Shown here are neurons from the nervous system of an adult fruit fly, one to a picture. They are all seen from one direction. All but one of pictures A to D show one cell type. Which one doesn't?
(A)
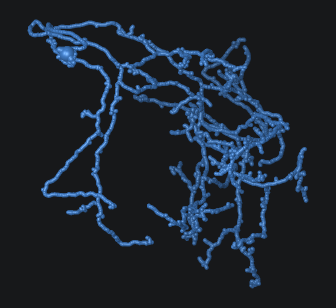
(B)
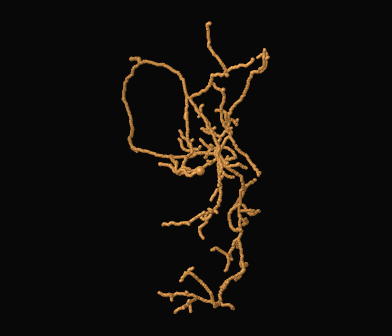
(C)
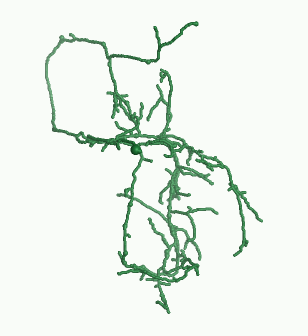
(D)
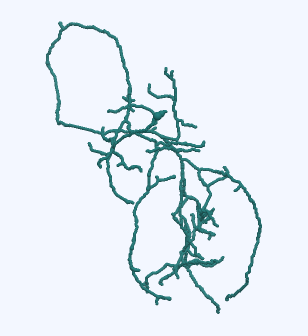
Picture A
